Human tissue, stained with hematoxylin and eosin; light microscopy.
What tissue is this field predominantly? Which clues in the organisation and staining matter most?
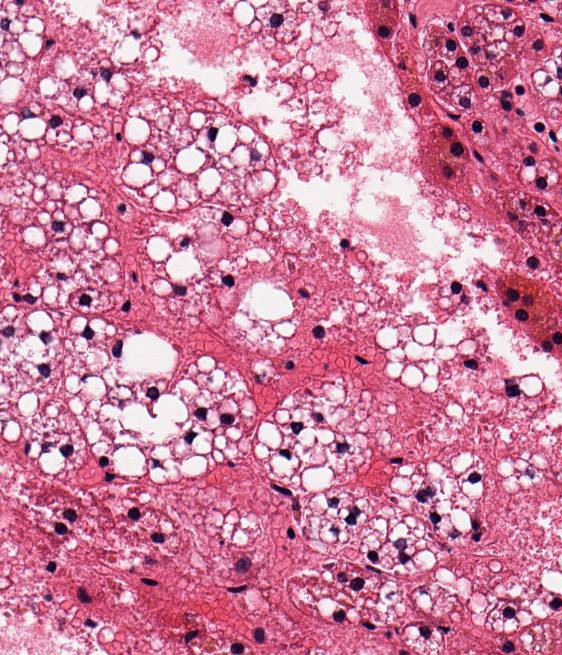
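Zona fasciculata of the adrenal gland makes up this field. Most cells have cytoplasm filled with many clear, empty-looking vacuoles of varying size, and their nuclei are small, round and darkly stained.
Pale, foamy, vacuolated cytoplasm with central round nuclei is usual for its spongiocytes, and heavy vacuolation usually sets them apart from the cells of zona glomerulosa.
Across most of the field the cells lie in rounded nests separated by thin pink partitions. At the upper right edge, some cells have dense, orange-brown tinged cytoplasm with few vacuoles.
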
